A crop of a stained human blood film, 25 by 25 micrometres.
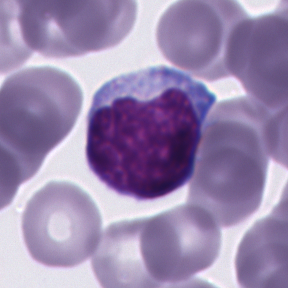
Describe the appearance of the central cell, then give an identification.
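Nucleus off-centre, toward the lower left of the cell. Chromatin dark purple, coarsely clumped. Cytoplasm pale blue, lying mostly above the nucleus. Outline mostly rounded, with one angular corner at the upper right. Cell about 12 micrometres across; nucleus fills about 70% of its area. Typical lymphocyte.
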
